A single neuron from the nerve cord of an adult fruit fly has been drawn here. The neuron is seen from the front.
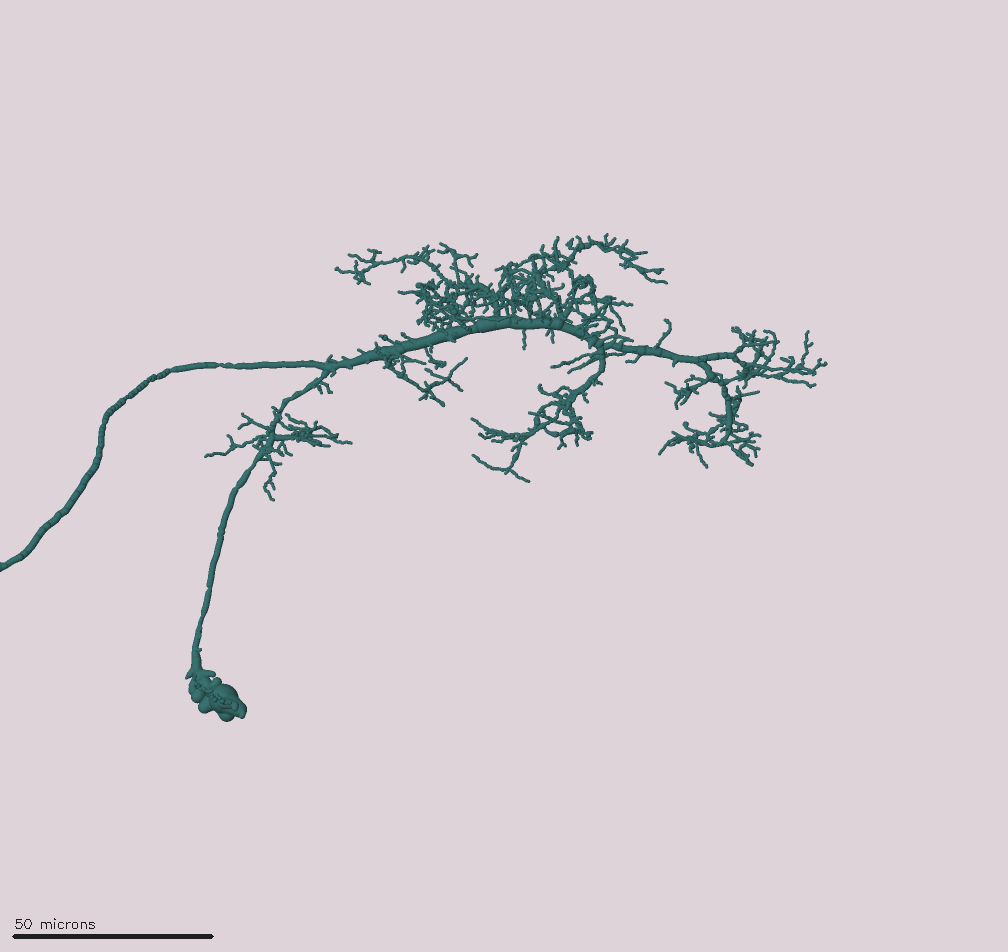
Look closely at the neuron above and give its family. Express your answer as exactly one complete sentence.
One member of family hemilineage 16B is this neuron.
